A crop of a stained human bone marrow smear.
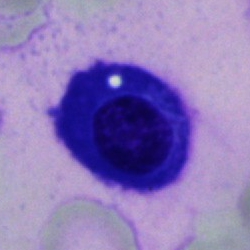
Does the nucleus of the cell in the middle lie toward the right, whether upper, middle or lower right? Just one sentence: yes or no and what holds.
Yes, in this cell the nucleus is positioned toward the right.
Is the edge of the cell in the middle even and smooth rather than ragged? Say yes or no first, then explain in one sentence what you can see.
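No. A small pointed projection sticks out from the left edge of the cell.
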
